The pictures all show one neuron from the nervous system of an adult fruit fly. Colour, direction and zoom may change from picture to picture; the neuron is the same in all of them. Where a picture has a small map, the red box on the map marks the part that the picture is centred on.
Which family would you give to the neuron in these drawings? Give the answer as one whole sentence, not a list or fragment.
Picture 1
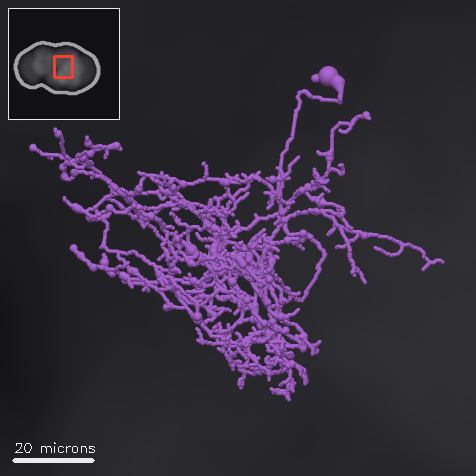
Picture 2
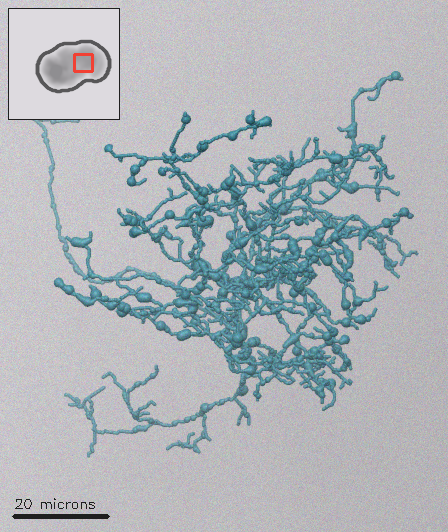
This neuron is within the family hemilineage DM5_ventral.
